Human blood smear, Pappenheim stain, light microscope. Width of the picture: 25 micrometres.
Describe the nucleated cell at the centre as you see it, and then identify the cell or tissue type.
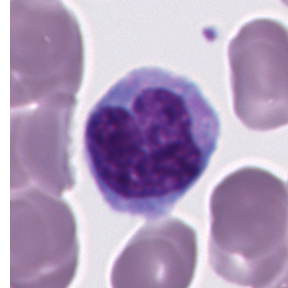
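A smooth surface without projections bounds this cell, which measures about 13 micrometres across. Its nucleus, about 10 micrometres across, fills about 60% of the cell's area. A notch in the upper edge of the nucleus gives it a folded, heart-like shape. The cytoplasm is a pale greyish blue, and its rim is wider on the right side of the cell than on the left. It is a monocyte.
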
